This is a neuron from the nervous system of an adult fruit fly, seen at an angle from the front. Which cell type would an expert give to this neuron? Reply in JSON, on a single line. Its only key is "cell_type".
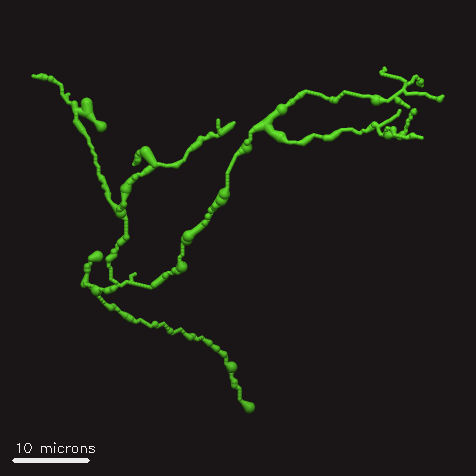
{"cell_type": "TPMN1"}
